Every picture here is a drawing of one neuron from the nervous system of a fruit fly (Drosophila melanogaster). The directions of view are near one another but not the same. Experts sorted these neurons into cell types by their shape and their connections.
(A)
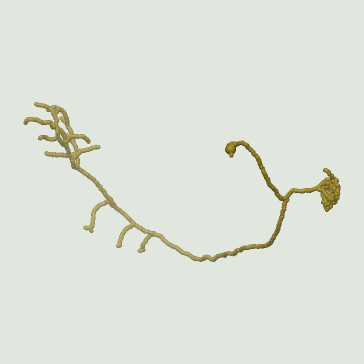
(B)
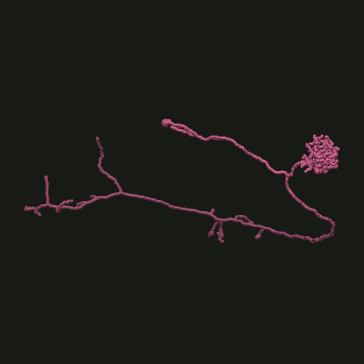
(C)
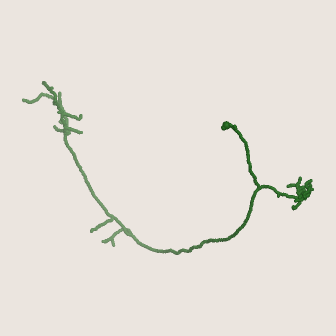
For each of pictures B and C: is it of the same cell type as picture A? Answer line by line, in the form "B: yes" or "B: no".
B: no
C: yes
